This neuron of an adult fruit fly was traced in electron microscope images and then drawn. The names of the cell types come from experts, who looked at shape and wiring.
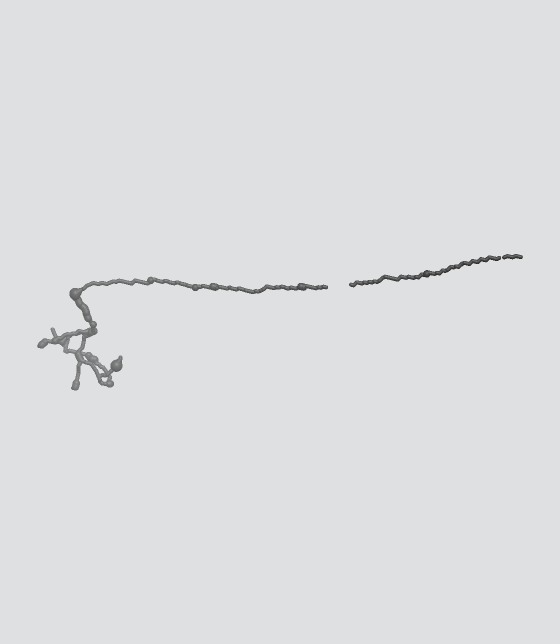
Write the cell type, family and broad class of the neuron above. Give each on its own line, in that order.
ORN_VL2p
class olfactory
sensory neuron entering the brain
